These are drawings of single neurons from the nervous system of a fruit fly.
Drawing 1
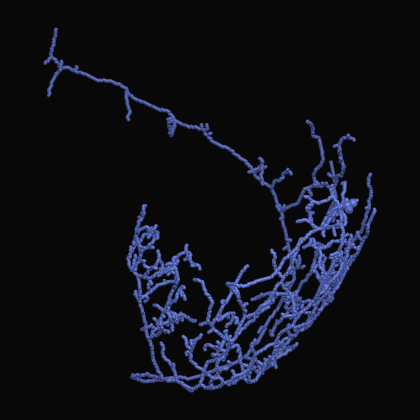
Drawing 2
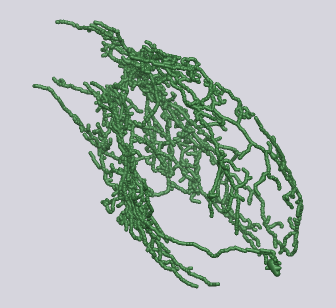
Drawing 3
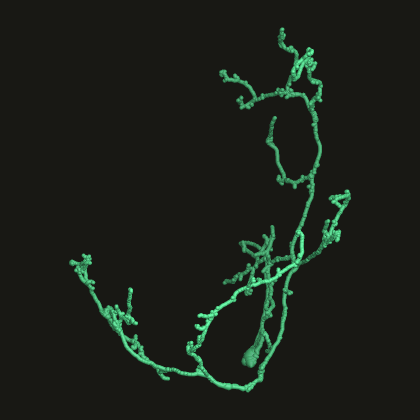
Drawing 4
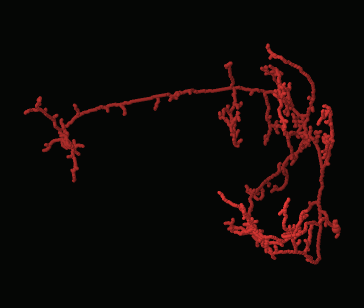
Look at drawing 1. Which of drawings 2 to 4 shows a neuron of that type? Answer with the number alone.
4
